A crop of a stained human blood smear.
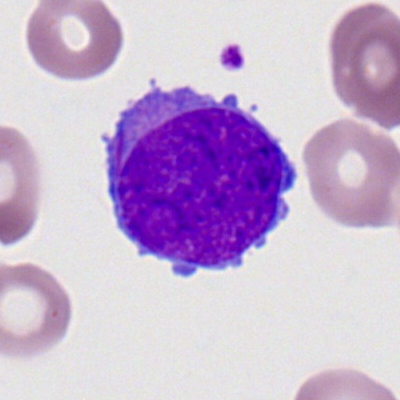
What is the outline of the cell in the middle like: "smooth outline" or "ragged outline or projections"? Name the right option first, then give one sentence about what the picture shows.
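Ragged outline or projections. The cell margin bears many small irregular bumps.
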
